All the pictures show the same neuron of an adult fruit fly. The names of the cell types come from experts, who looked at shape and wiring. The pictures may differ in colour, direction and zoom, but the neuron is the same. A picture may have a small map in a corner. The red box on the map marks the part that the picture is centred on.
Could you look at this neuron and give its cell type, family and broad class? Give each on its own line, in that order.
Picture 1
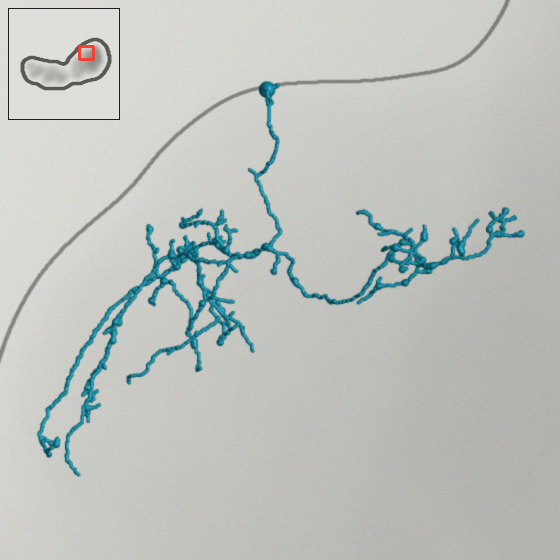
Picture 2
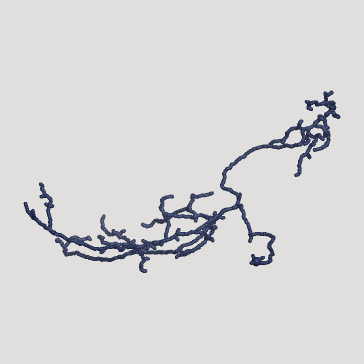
SLP402_a
hemilineage CLp1
central-brain intrinsic neuron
